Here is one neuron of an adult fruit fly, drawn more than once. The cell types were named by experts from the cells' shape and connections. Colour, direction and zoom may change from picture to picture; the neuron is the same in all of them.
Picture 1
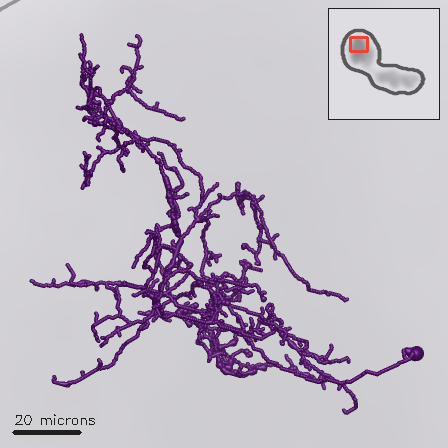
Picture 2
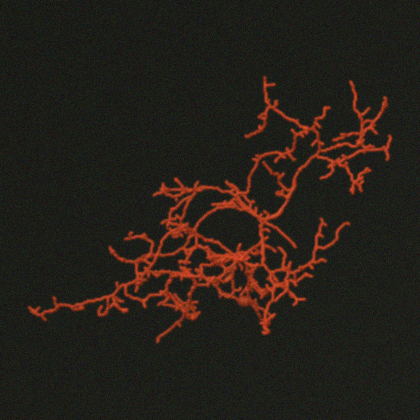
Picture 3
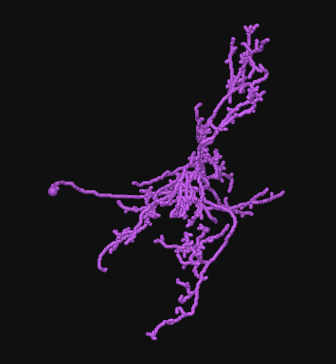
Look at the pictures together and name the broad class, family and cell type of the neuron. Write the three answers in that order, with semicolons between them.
central-brain intrinsic neuron; hemilineage DL1_ventral; CL267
